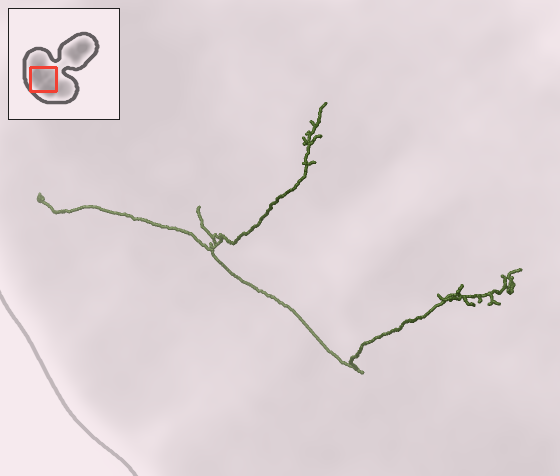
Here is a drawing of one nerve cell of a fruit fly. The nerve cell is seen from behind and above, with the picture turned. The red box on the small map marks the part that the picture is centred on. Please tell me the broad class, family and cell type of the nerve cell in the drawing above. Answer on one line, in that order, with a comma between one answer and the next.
central-brain intrinsic neuron, hemilineage AOTUv3_ventral, PS087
